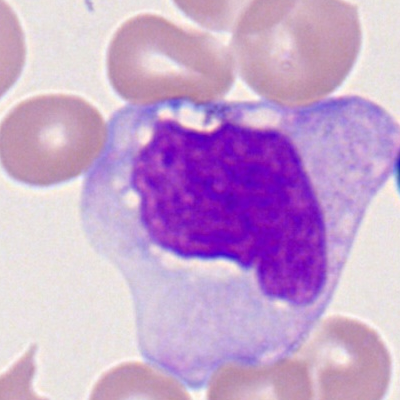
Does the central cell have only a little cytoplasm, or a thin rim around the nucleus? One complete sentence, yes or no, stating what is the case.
No, abundant cytoplasm encircles the nucleus of the cell.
